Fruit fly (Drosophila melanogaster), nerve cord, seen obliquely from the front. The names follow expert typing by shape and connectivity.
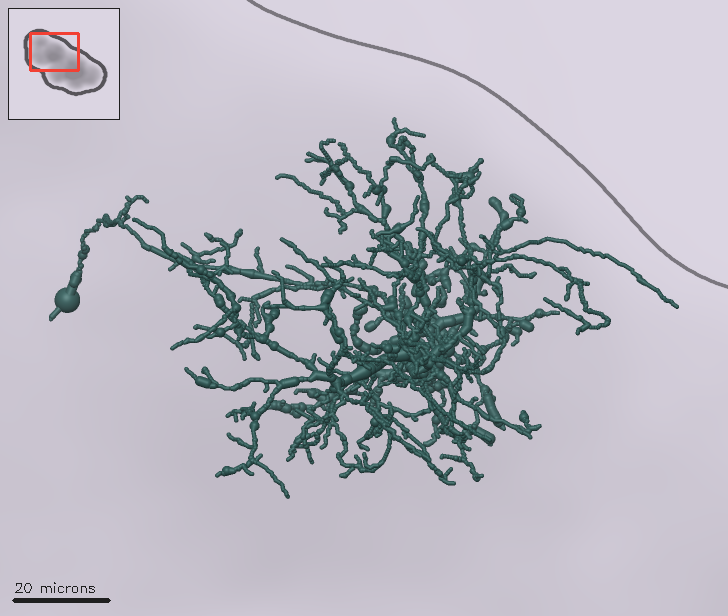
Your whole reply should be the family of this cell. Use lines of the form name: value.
family: hemilineage 21A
